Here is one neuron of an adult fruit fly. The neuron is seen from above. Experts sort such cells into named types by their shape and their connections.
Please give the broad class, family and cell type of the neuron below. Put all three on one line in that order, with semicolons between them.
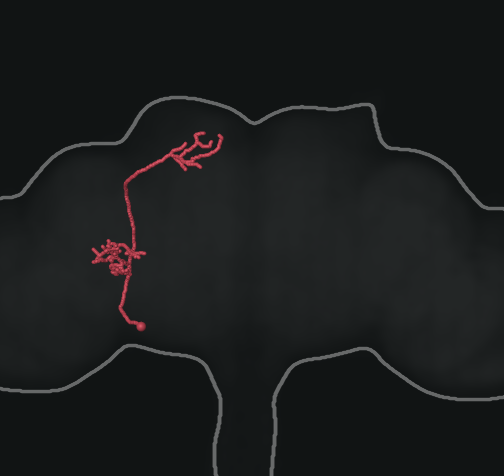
central-brain intrinsic neuron; hemilineage DL1_ventral; SMP578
